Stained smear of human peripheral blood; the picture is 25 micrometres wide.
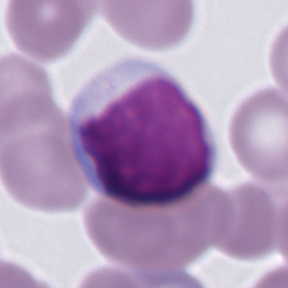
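Large granular lymphocyte: the central cell in this stained smear of human peripheral blood. Looking at its outline, it is round and smooth. The nucleus appears as a single unlobed mass, sitting off-centre toward the lower right of the cell. As far as I can make out, no distinct granules are seen in the cytoplasm.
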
